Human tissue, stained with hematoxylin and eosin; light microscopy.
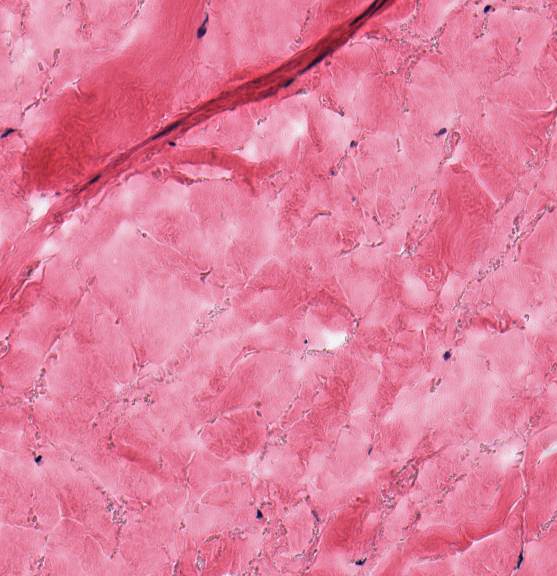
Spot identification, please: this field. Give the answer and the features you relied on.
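The field mainly shows dermis. Most of it is filled by large, closely packed, polygonal pink fibres cut across, with sparse small dark nuclei throughout.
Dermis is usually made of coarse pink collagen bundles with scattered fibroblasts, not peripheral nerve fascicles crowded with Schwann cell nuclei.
A dense, darker pink band with elongated dark nuclei crosses diagonally to the top right corner.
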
